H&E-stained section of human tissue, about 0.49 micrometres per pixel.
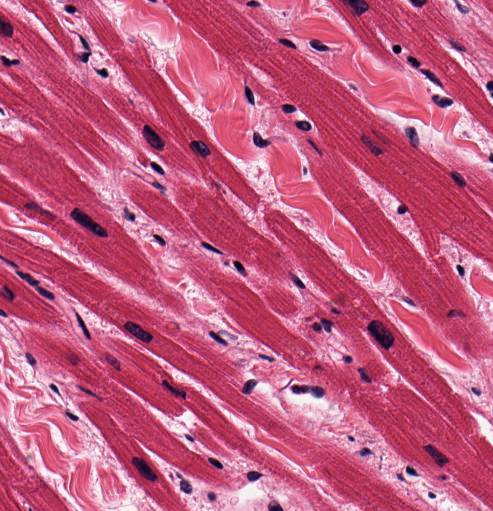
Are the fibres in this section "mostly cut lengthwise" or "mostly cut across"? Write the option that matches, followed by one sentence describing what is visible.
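Mostly cut lengthwise. Muscle fibres fill the field and run diagonally from upper left to lower right.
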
